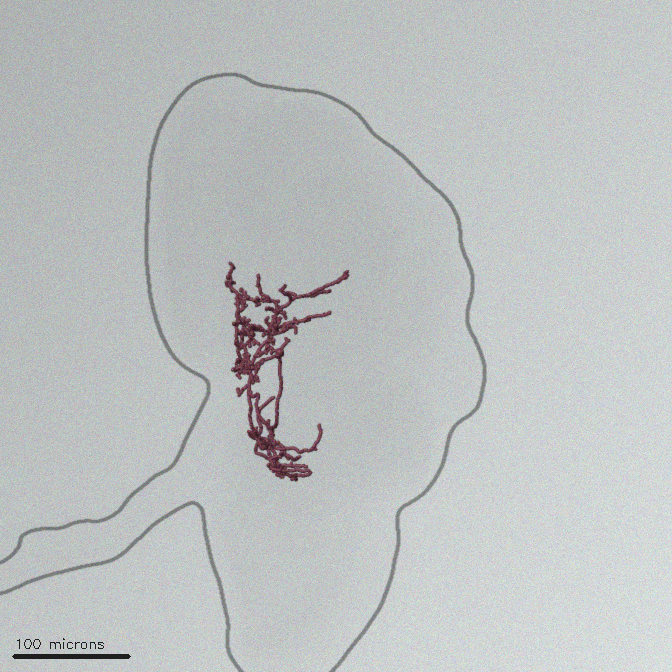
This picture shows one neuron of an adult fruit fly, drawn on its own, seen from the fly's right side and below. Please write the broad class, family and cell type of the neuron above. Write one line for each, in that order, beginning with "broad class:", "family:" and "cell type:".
broad class: central-brain intrinsic neuron
family: hemilineage LB7
cell type: CB0141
